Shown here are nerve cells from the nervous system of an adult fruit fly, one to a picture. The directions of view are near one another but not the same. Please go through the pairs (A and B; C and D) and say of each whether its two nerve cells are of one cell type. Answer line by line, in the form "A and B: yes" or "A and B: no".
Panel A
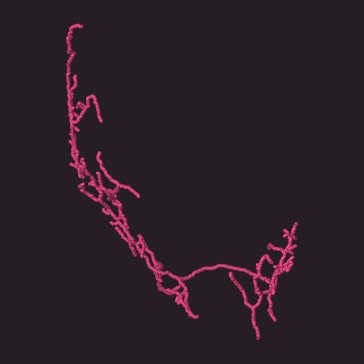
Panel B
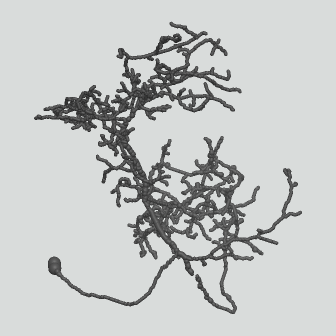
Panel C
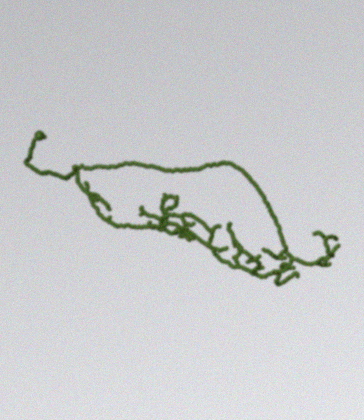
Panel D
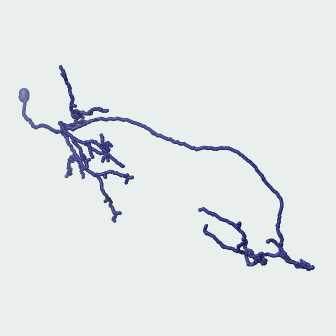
A and B: no
C and D: yes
